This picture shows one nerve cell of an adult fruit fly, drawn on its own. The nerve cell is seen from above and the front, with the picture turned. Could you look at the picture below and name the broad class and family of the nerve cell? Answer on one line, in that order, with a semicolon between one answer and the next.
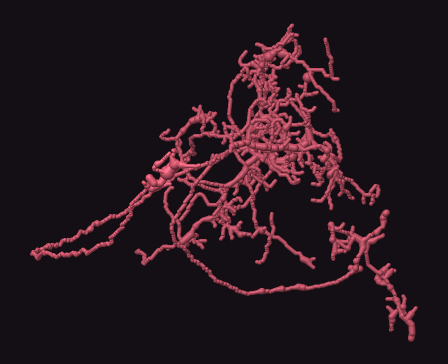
central-brain intrinsic neuron; hemilineage WEDd1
